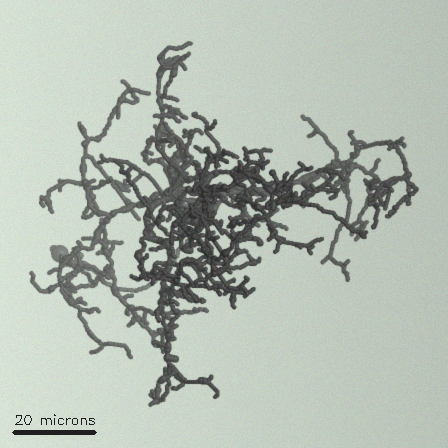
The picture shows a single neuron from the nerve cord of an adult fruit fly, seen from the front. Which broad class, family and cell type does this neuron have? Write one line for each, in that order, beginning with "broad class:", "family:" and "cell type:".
broad class: nerve-cord intrinsic neuron
family: hemilineage 03A
cell type: IN03A023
